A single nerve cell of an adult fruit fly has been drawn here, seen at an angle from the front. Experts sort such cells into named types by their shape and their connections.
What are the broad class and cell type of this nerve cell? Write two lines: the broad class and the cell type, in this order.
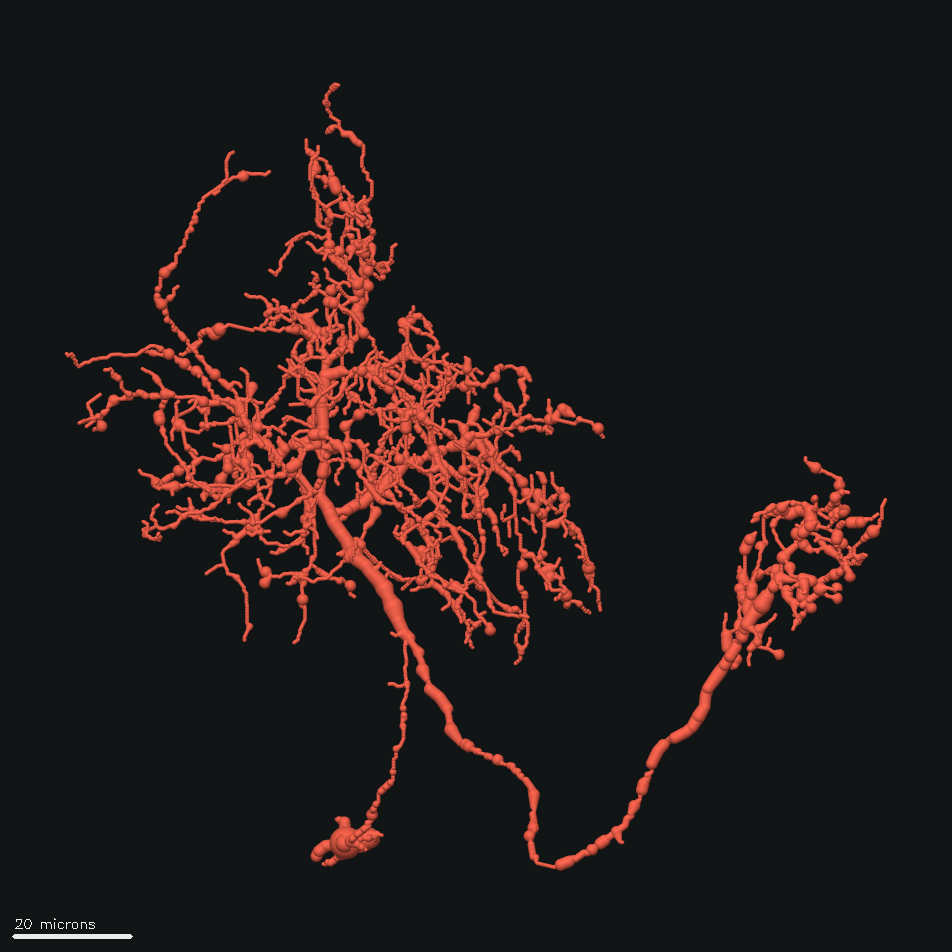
central-brain intrinsic neuron
GNG530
